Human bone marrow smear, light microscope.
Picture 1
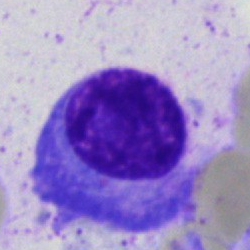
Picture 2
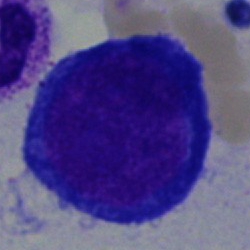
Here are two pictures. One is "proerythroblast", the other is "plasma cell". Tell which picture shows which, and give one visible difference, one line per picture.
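The cell in picture 1 is a plasma cell. The cytoplasm is abundant and deep blue.
The cell in picture 2 is a proerythroblast. The cytoplasm forms only a narrow rim around the nucleus.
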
